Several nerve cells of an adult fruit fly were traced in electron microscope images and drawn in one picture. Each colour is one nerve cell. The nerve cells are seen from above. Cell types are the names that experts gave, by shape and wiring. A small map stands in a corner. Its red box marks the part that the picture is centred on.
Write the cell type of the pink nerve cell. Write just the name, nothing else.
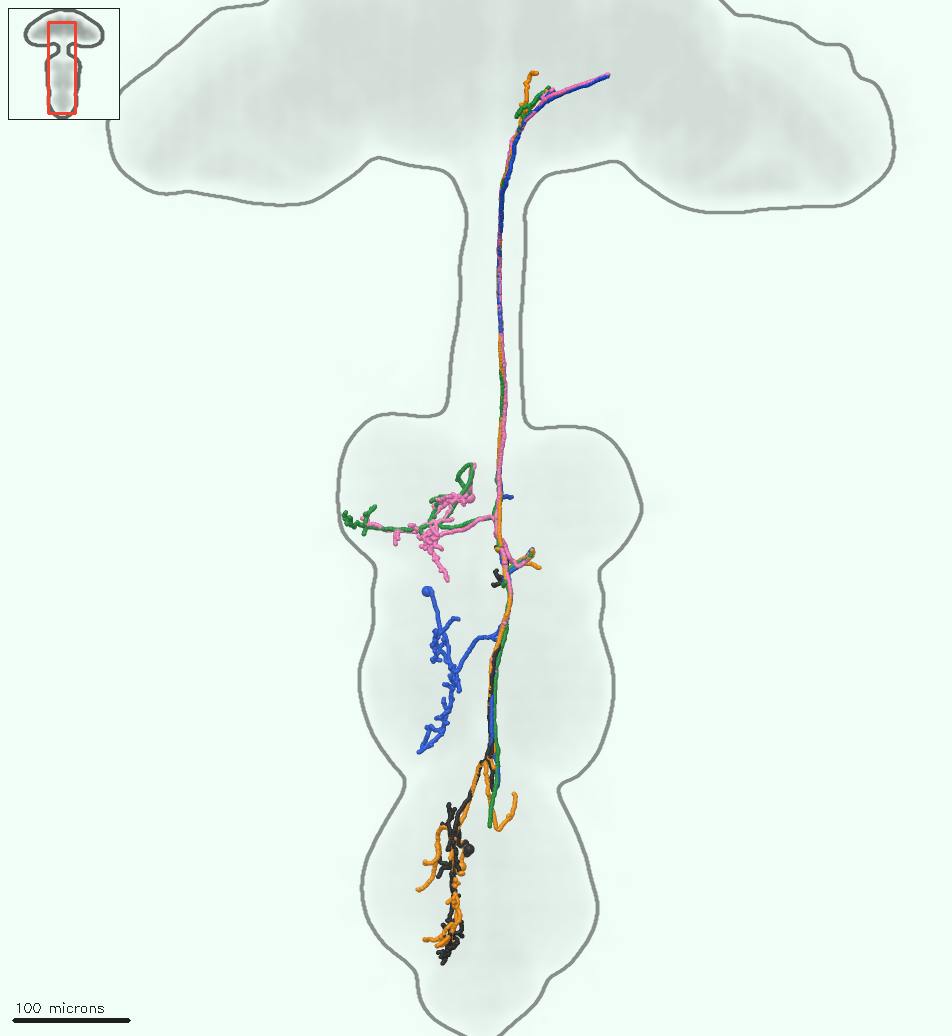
AN10B039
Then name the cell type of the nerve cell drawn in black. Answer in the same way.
IN10B031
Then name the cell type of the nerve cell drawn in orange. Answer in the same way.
AN10B037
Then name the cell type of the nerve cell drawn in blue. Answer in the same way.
AN10B045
